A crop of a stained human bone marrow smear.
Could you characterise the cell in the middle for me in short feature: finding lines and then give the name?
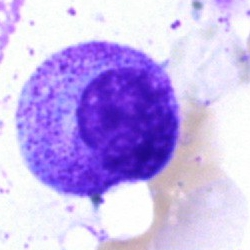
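Nucleus position: off-centre, toward the right side
Nucleus stain: a deeper purple than the cytoplasm around it
Granules: many purple ones, scattered all through the cytoplasm
Pale zone: cytoplasm lying against the left side of the nucleus
Cell: myelocyte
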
